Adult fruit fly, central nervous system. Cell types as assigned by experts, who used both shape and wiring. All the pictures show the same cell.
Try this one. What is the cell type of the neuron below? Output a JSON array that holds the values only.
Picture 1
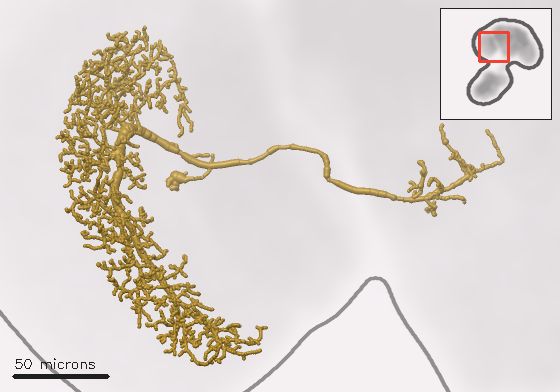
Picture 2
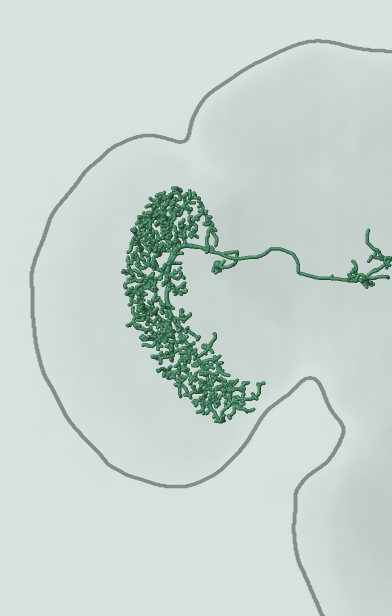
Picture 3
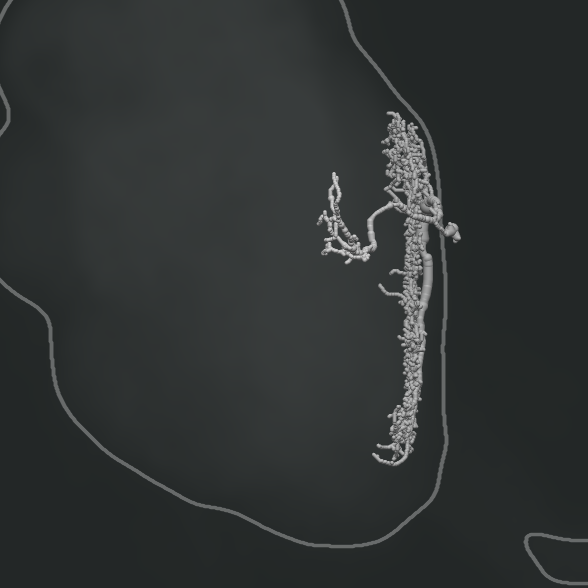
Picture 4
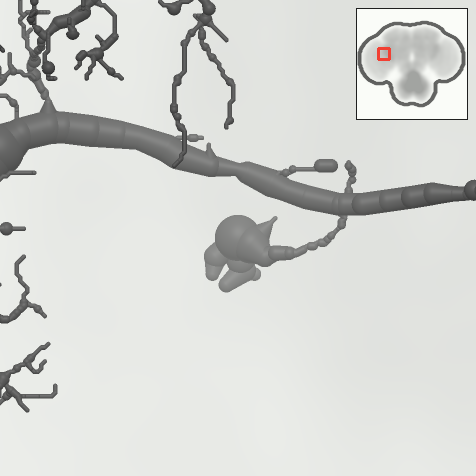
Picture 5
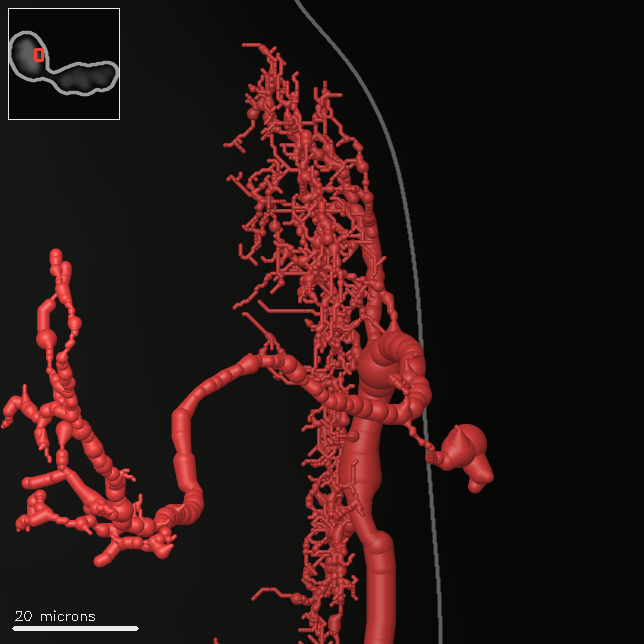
["VSm"]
